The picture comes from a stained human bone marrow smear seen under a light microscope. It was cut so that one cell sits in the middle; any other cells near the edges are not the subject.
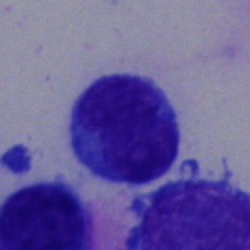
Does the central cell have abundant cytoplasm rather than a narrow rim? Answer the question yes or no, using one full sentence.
No, the cytoplasm amounts to no more than a narrow rim.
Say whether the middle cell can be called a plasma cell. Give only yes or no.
no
